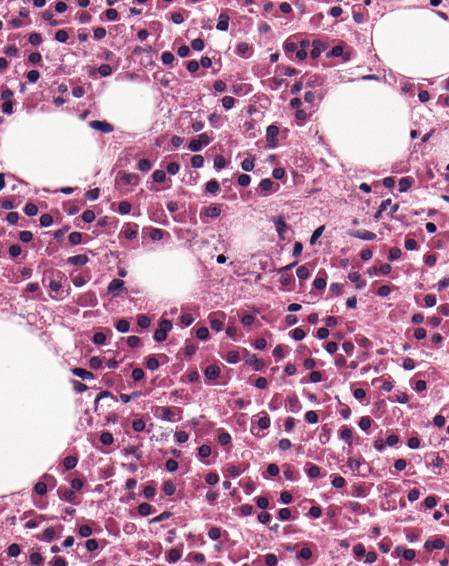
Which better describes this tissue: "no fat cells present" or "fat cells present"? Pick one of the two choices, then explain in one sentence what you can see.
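Fat cells present. Scattered round empty fat cells lie among the cell sheets, the largest at the left edge of the lower half.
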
